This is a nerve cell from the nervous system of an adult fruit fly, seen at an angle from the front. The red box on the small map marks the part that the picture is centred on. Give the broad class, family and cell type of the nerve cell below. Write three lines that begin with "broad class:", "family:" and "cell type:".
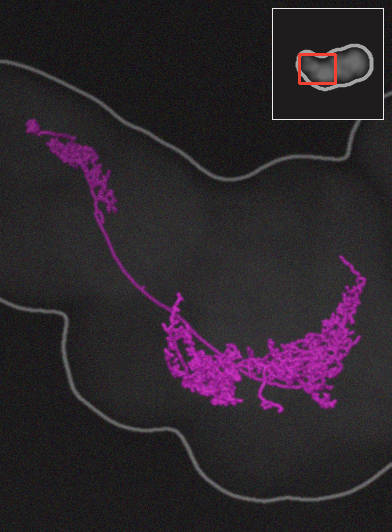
broad class: nerve-cord intrinsic neuron
family: hemilineage 05B
cell type: IN05B028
